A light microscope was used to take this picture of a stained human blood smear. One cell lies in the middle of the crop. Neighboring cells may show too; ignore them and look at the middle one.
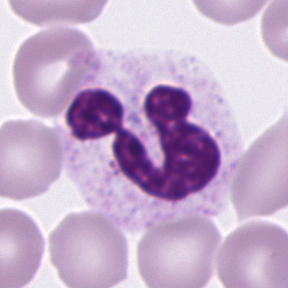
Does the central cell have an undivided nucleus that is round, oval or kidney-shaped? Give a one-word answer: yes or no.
No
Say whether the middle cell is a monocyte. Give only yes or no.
no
